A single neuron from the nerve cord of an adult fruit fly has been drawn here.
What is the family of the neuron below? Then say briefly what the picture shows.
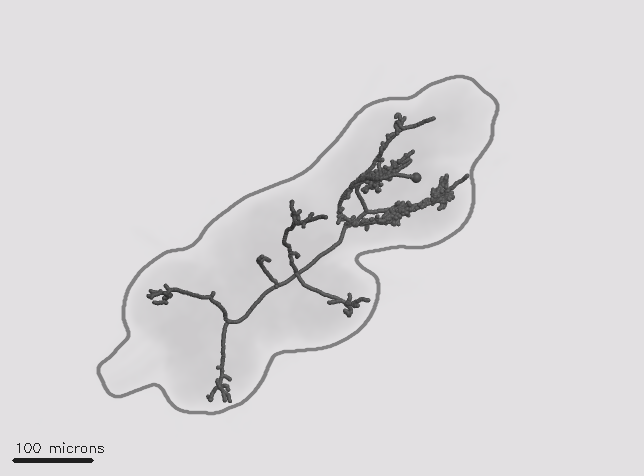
Its family is hemilineage 07B. It is a nerve-cord intrinsic neuron. By the scale bar it is about 400 microns wide in this view. The picture shows dozens of branch ends.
